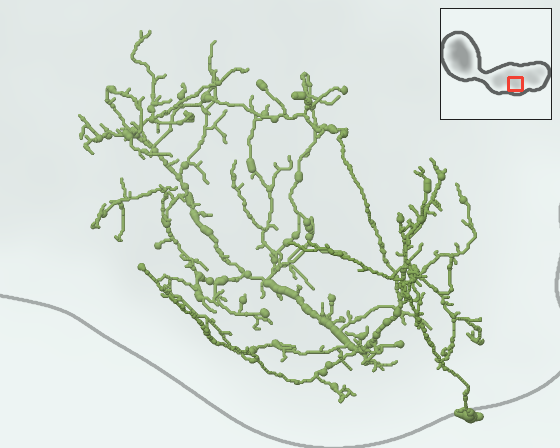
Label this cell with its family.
hemilineage 04B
